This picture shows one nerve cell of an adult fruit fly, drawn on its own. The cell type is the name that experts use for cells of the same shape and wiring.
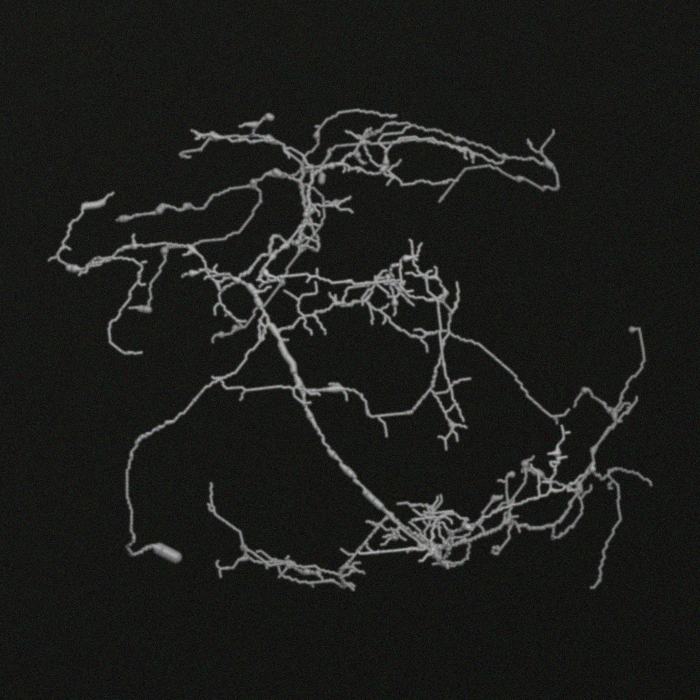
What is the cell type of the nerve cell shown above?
IN04B046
